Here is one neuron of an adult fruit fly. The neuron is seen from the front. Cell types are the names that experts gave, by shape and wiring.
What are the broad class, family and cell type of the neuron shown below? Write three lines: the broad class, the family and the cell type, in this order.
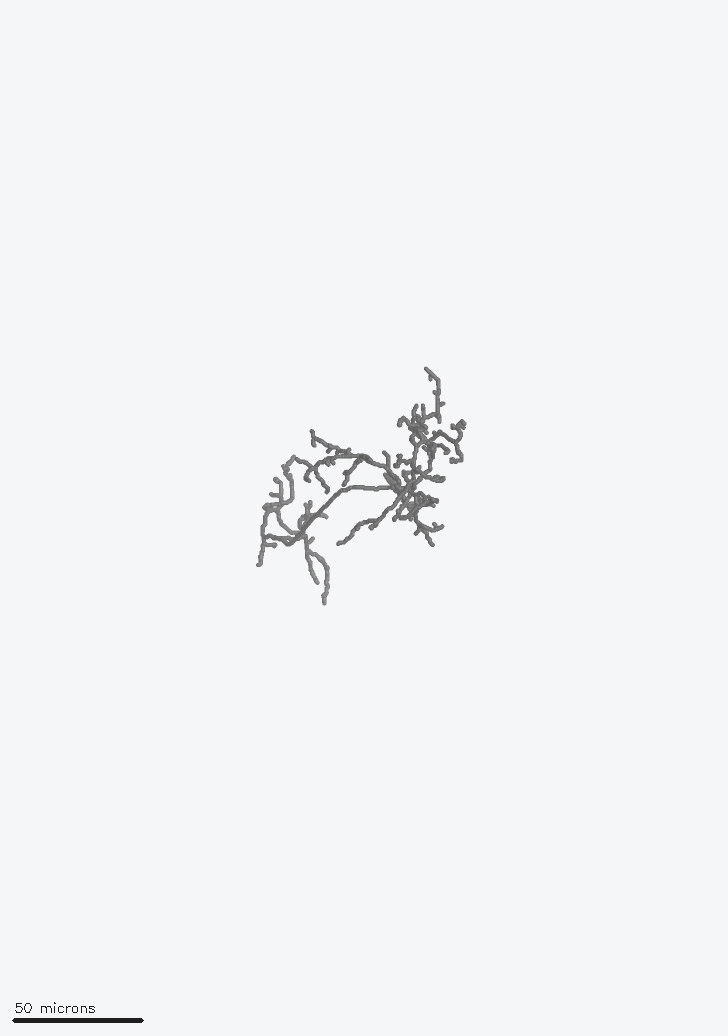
nerve-cord intrinsic neuron
hemilineage 12B
IN12B068_b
